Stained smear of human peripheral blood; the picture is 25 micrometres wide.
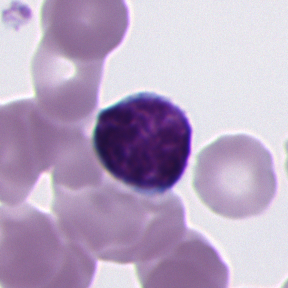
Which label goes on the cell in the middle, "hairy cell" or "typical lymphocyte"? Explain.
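This is a typical lymphocyte, not a hairy cell. The nucleus, round and about 8 micrometres across, fills almost the whole cell and leaves only a very thin rim of cytoplasm.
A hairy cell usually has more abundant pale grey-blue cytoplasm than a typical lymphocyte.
So scant a rim sides with the typical lymphocyte. The chromatin is dark purple and condensed into coarse clumps, no nucleolus can be seen, and the cell outline is smooth, without surface projections.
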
